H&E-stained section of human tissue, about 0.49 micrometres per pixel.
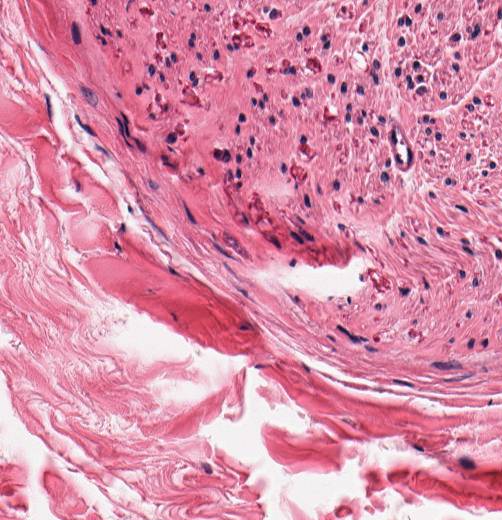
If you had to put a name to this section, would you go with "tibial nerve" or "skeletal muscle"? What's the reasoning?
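Tibial nerve is the answer. Point by point: a rounded, cellular compartment fills the upper right, and dense collagenous tissue the lower left. A curved band of flattened cells wraps the compartment's lower-left edge, their elongated dark nuclei parallel to it. Within, many small dark nuclei are scattered in a pale pink, finely fibrillar background. The lower-left tissue is thick, wavy, strongly eosinophilic collagen bundles with few nuclei.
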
